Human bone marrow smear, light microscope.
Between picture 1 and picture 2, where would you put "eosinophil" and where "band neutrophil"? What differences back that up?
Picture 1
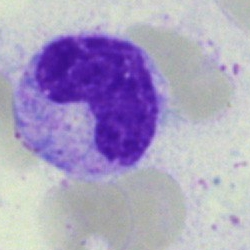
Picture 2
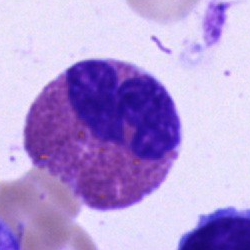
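Picture 1: band neutrophil. Picture 2: eosinophil. Shared: round, smooth outline; dark purple clumped chromatin, coarsely in picture 1 and densely in picture 2; no visible nucleoli.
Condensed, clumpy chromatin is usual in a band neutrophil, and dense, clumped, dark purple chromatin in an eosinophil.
Nucleus, picture 1: kidney-shaped, indented on its lower left side, lying toward the upper right with most of the cytoplasm on the lower left. Nucleus, picture 2: in the upper half of the cell. Cytoplasm, picture 1: pale lilac-blue; picture 2: a few scattered orange-red granules among purple ones.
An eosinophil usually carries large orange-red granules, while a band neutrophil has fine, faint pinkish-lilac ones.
Picture 2 also: a pale unnucleated cell touching the lower-left edge.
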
